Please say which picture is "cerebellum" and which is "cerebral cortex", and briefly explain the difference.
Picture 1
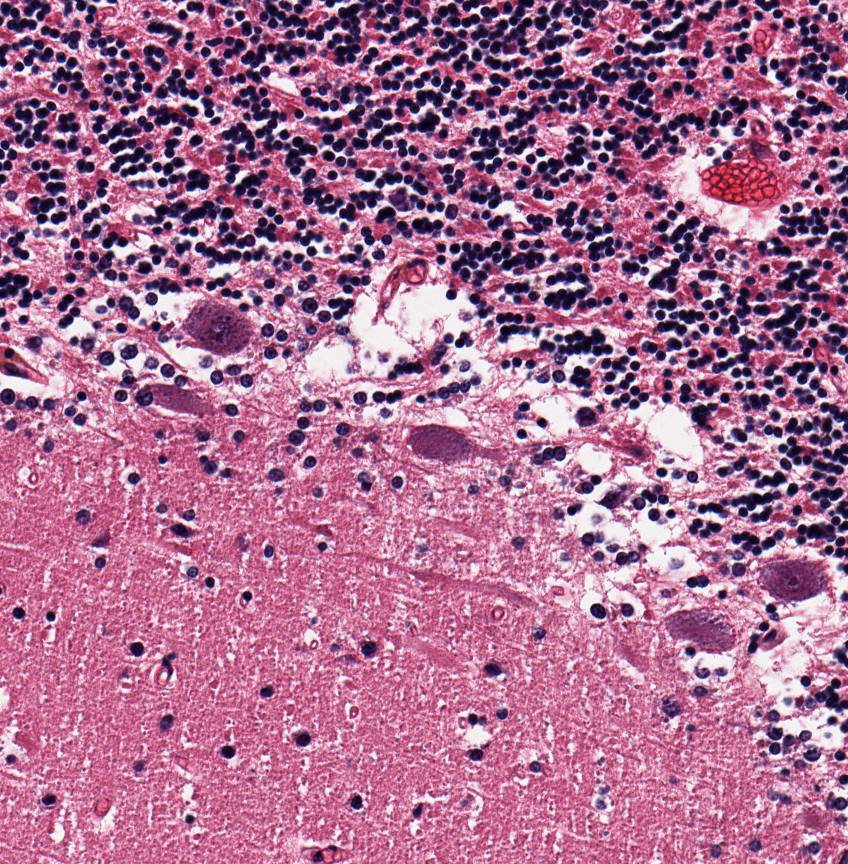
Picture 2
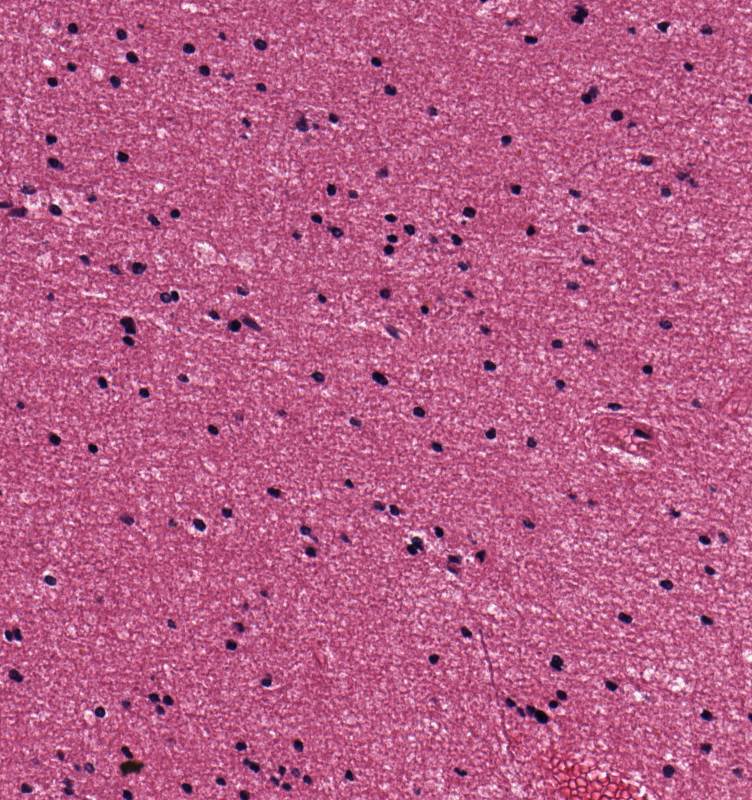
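Here the cerebellum is picture 1 and the cerebral cortex picture 2. Picture 1 shows a single row of Purkinje cells along the border between two layers, each far larger than the nuclei around it, with purple cytoplasm. Granule cells in the upper layer have small, round, darkly stained nuclei and little visible cytoplasm. Picture 2 is a uniform pink fibrillary matrix with small, round, densely dark nuclei spread fairly evenly and no organised units; several sit in a small clear halo.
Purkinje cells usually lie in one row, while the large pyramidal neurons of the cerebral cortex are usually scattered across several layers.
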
